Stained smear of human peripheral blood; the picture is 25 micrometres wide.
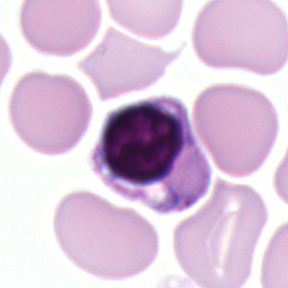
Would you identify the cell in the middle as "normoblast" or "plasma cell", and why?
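This is a normoblast. What decides it is the cytoplasm, which is pale lilac rather than deep blue.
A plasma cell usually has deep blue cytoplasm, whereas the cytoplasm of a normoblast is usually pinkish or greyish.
The nucleus lies off-centre, toward the upper left of the cell, and its chromatin is dense and dark purple. The cytoplasm is widest on the right and lower sides of the cell.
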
